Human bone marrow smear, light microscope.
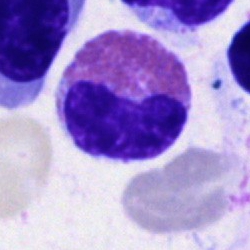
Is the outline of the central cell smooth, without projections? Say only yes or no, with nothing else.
Yes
